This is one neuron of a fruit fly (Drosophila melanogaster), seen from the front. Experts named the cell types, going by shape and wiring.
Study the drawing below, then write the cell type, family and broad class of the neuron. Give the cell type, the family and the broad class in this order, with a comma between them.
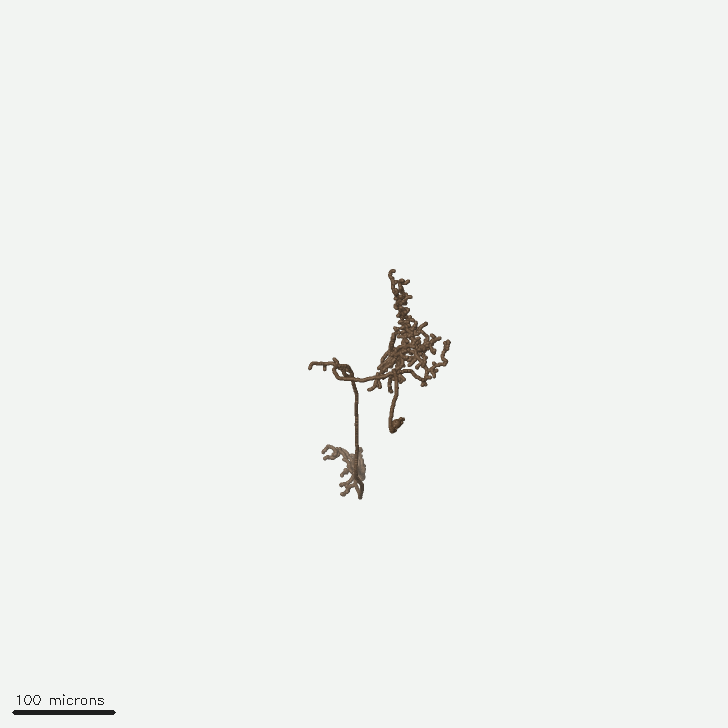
DNg42, hemilineage MX3, descending neuron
